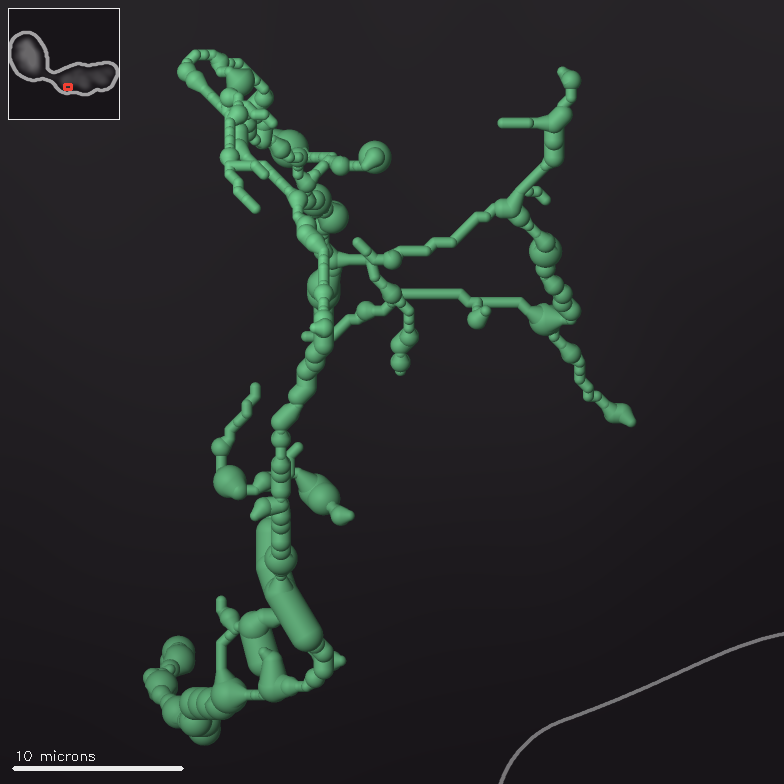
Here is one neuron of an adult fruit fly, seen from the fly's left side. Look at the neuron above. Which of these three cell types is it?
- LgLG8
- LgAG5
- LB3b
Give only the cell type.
LgLG8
